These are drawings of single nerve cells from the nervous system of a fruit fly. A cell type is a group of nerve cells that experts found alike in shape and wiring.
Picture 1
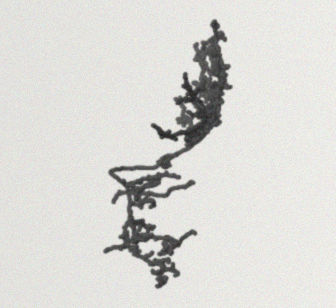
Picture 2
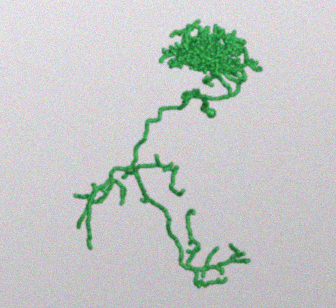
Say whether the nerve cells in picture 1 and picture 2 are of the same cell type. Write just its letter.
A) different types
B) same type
A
